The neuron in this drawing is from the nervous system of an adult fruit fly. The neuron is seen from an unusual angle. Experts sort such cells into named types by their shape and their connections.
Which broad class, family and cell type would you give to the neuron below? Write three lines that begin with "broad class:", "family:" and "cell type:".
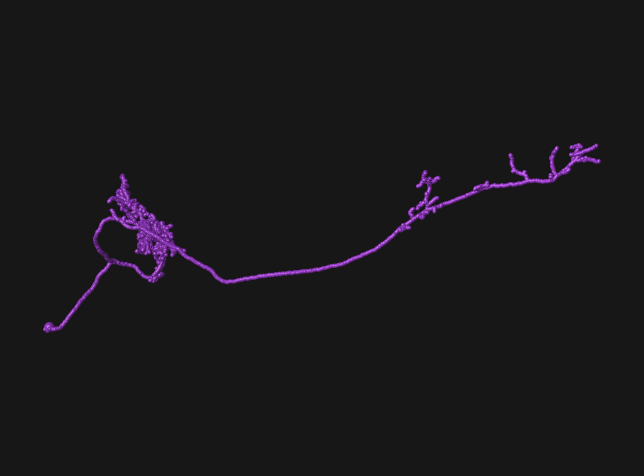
broad class: descending neuron
family: hemilineage MX3
cell type: DNg42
